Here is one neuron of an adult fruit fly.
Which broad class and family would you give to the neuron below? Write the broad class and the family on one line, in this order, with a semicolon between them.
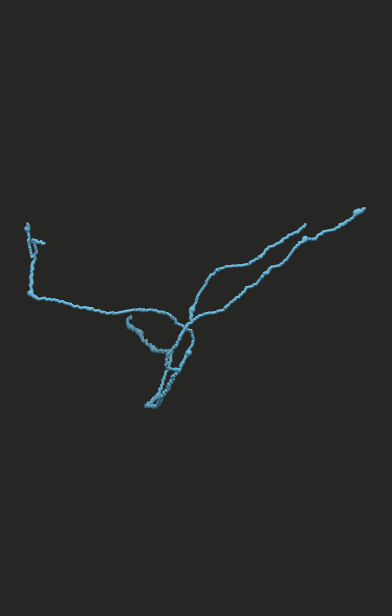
sensory neuron entering the nerve cord; class mechanosensory tactile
